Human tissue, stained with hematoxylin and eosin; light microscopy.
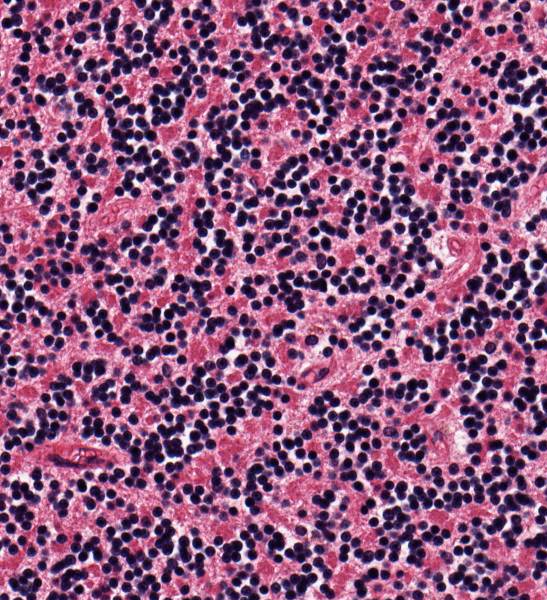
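Cerebellum: small round cells with dark nuclei are densely packed across the whole field. Their round nuclei are evenly dark, with very scant cytoplasm around them. A thin capillary cut lengthwise, with elongated nuclei in its wall, runs horizontally in the lower left. Small vessels cut across form ring-like profiles in the centre and right middle.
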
